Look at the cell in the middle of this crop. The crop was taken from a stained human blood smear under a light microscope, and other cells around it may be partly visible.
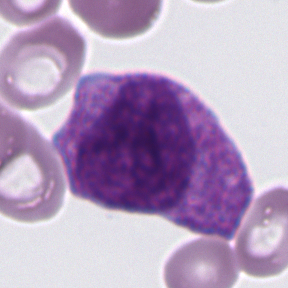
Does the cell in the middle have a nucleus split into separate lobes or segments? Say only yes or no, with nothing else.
No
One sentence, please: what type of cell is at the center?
The cell of interest, in the center, is an atypical promyelocyte.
